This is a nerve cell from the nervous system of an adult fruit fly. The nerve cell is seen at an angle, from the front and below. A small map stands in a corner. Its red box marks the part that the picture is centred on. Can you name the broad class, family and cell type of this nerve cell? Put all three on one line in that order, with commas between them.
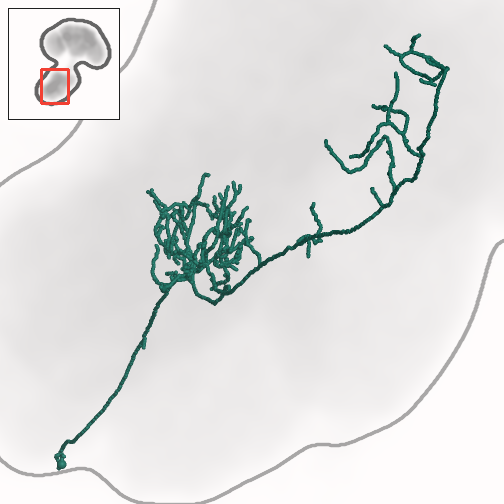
nerve-cord intrinsic neuron, hemilineage 05B, IN05B070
